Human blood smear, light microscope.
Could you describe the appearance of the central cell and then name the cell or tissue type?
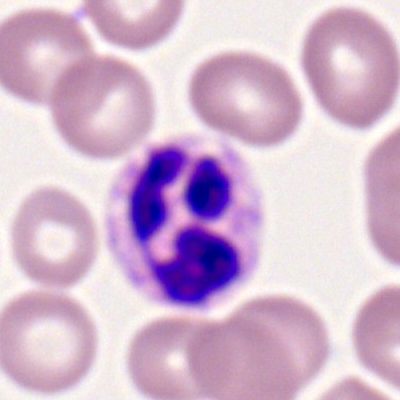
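Round, smooth outline. Nucleus split into several separate lobes; no nucleoli seen. Granules in the cytoplasm fine and faint lilac, not large and coarse. This is a segmented neutrophil.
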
